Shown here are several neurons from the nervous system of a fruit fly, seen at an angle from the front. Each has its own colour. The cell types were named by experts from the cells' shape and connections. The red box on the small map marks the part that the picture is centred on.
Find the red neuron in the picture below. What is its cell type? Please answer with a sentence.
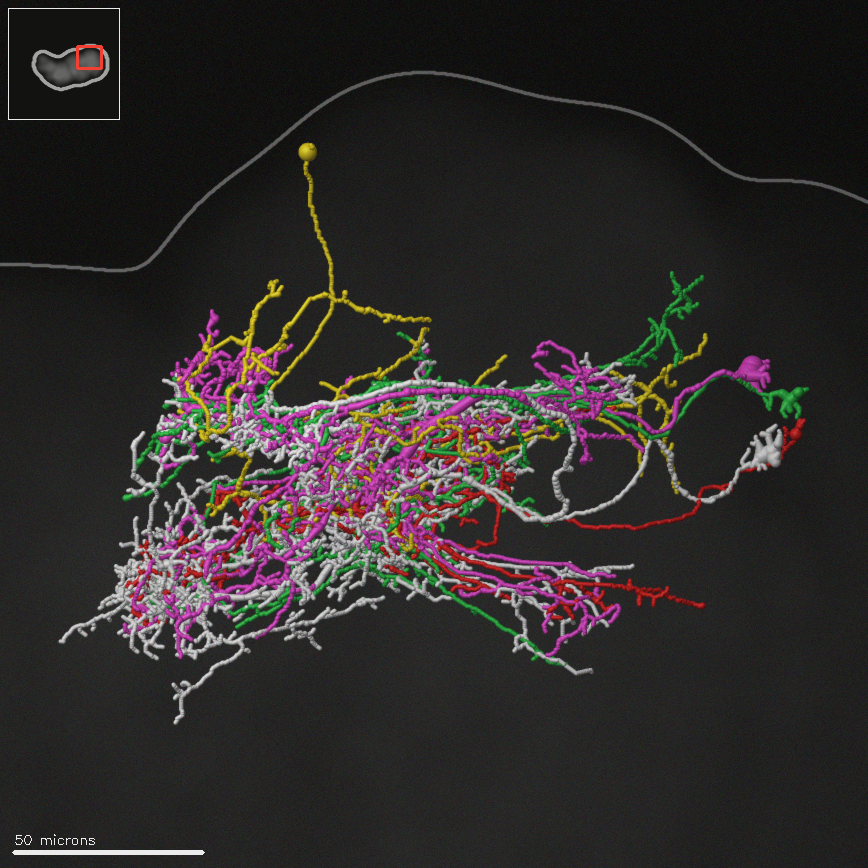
The cell type is CL068.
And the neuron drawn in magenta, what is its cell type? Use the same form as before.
The cell type is CL029_b.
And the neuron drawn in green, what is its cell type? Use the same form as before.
The cell type is CL030.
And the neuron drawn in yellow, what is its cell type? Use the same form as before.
The cell type is CL165.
